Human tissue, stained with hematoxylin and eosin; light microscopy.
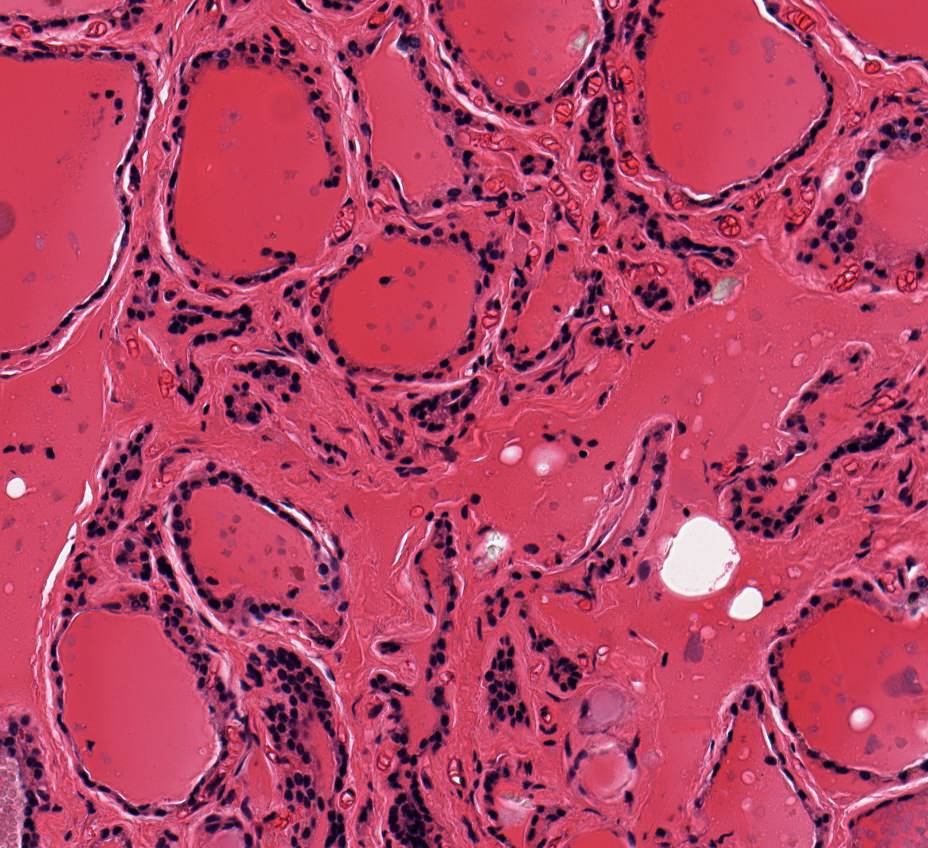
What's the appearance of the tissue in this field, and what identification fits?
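Rounded and oval follicles of varying size fill the field, the largest around its edges. A single layer of flattened to low cuboidal cells with small dark nuclei lines each one. Between the large follicles, notice small compact clusters of crowded dark nuclei with little or no lumen, most numerous in the lower centre. This is thyroid.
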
